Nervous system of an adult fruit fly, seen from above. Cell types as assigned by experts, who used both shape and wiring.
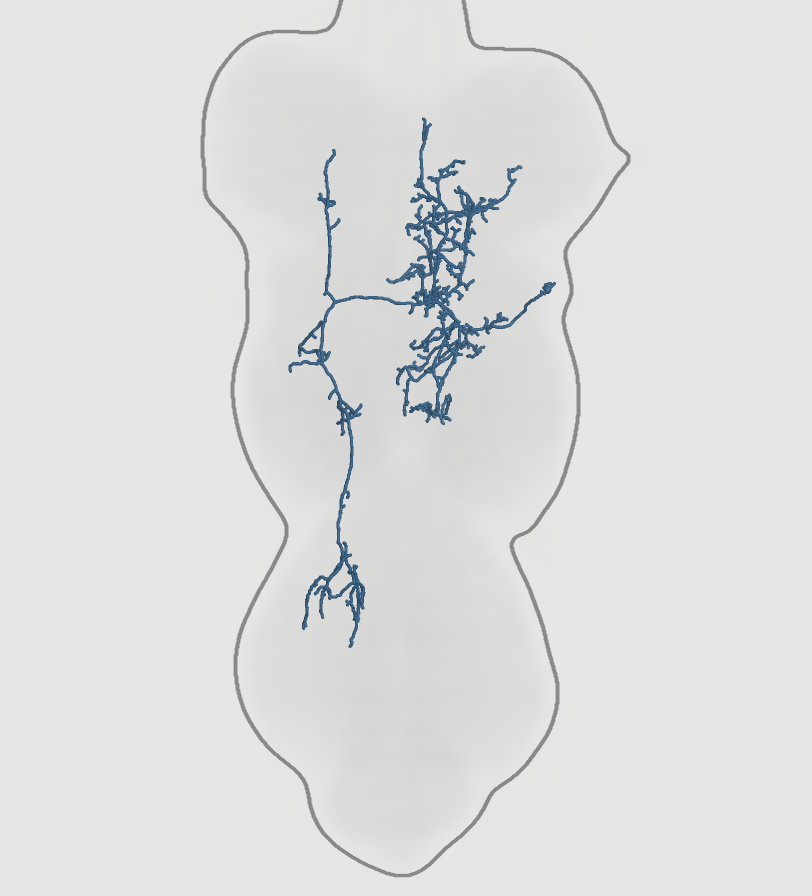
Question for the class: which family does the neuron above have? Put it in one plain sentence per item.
The family is hemilineage 08B.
